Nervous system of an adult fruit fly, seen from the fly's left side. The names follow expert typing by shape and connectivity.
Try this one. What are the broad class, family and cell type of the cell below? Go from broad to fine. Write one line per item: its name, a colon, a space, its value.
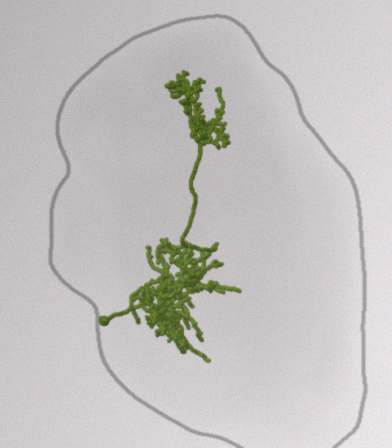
broad class: central-brain intrinsic neuron
family: hemilineage VESa1
cell type: SLP469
